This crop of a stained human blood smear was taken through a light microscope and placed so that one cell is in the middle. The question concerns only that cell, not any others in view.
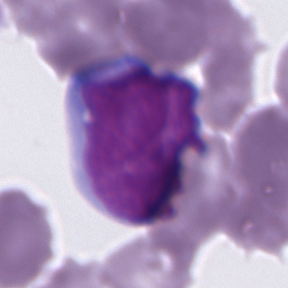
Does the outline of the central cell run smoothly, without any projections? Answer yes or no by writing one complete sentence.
No, along its edge the cell is rough, not smooth.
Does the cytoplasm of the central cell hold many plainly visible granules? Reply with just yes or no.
No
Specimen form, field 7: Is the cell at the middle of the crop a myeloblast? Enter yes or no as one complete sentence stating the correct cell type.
Yes, the middle of the crop is occupied by a myeloblast.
